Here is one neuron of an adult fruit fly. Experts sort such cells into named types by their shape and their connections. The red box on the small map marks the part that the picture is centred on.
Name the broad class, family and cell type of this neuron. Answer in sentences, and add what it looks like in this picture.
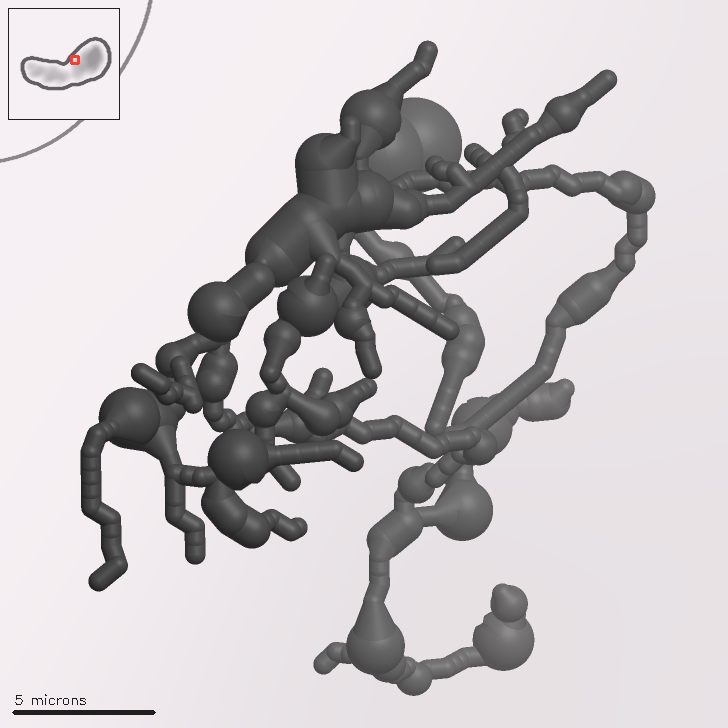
Its broad class is optic-lobe intrinsic neuron. The family is T. The cell type is T4b. From top to bottom in the picture it spans about 20 microns. As drawn here it is about as wide as it is tall.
